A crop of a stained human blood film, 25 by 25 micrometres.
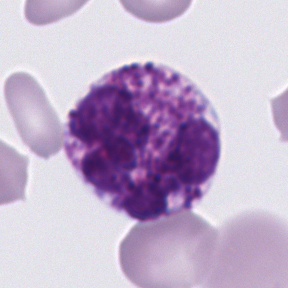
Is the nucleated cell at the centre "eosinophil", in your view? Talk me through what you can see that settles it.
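Eosinophil is not the name for this cell; it is a basophil. What settles it is that the dark granules lie over the nuclear lobes as well as over the cytoplasm.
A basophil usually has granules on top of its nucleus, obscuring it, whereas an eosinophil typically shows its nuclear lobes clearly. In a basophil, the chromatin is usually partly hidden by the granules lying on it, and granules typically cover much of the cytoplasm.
The granules here are coarse and dark blue-black, scattered through the cell, with pale pinkish-lilac cytoplasm between the lobes. The nuclear chromatin is dense and dark purple, which on its own does not argue against eosinophil.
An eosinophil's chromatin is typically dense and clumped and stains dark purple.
No nucleoli are visible, the cell surface has no projections, and the cell is about 14 micrometres across.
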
